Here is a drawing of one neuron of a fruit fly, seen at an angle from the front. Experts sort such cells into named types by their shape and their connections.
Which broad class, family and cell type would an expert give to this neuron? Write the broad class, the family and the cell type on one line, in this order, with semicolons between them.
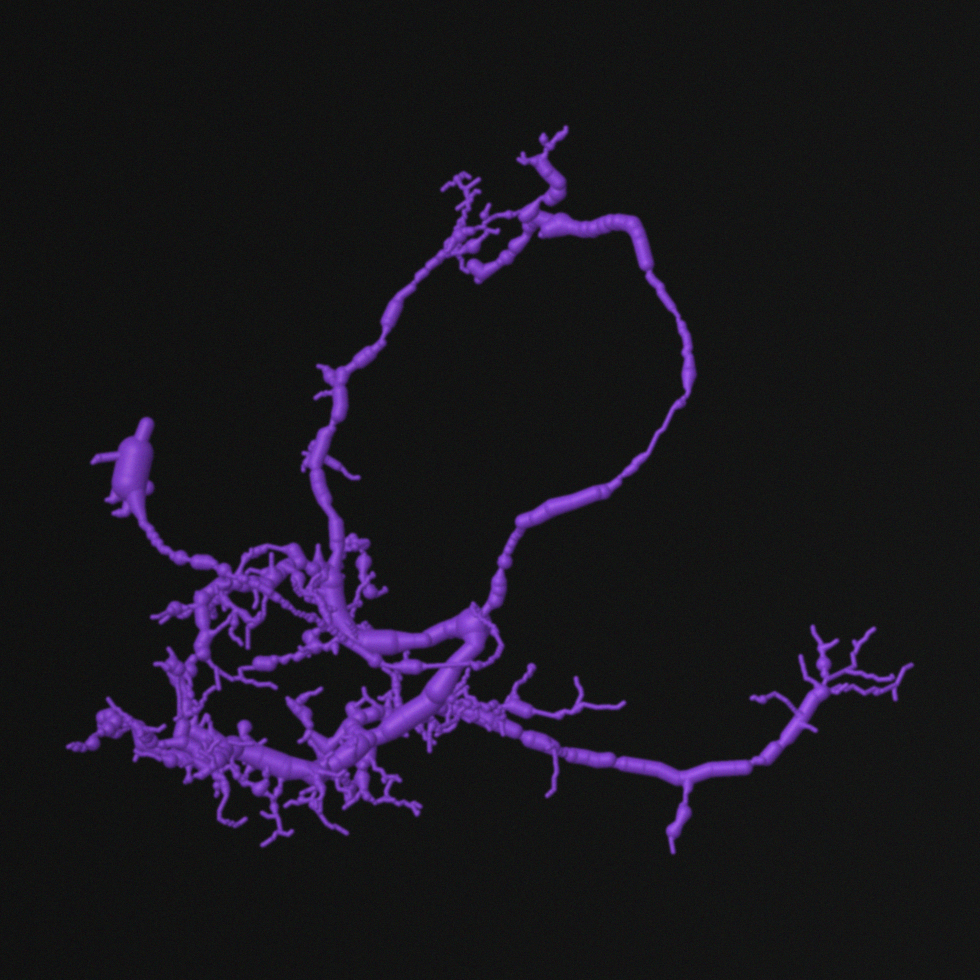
central-brain intrinsic neuron; hemilineage ALl1_ventral; SAD064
